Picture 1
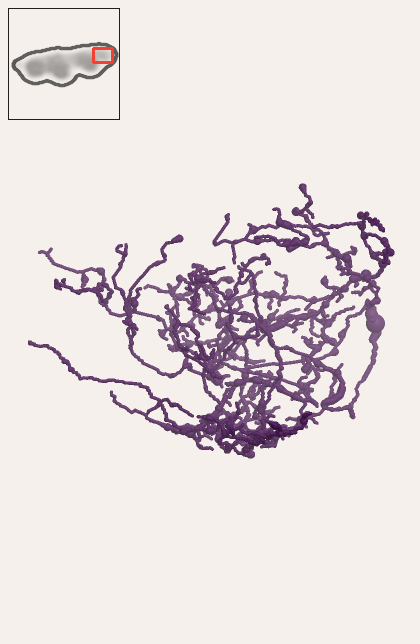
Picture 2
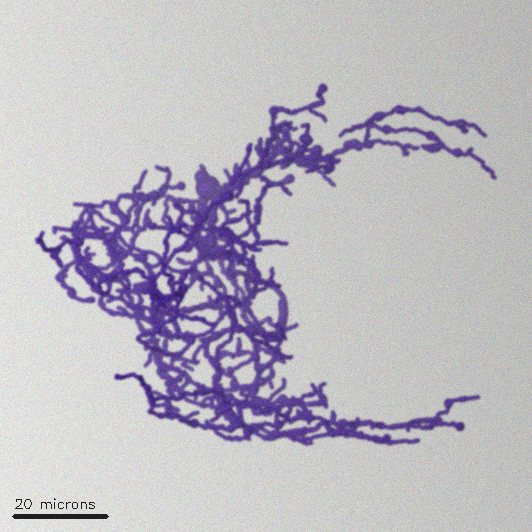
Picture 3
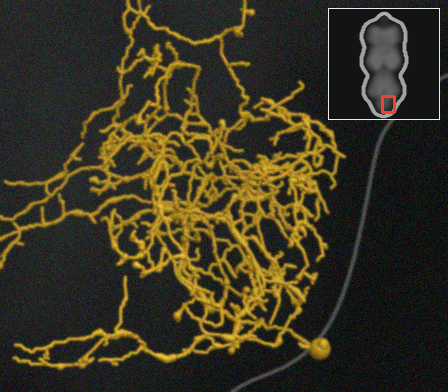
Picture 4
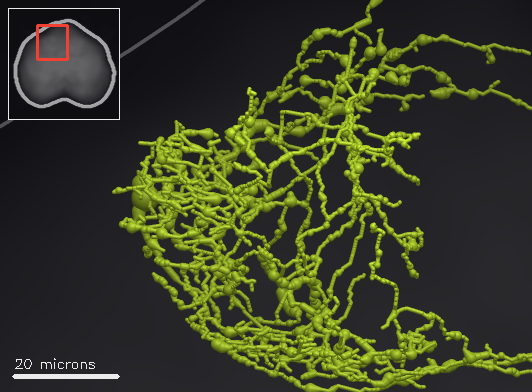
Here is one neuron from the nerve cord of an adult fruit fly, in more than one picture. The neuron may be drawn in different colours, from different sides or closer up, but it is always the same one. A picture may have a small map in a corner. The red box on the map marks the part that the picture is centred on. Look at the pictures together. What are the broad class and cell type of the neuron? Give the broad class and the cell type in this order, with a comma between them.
nerve-cord intrinsic neuron, INXXX302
